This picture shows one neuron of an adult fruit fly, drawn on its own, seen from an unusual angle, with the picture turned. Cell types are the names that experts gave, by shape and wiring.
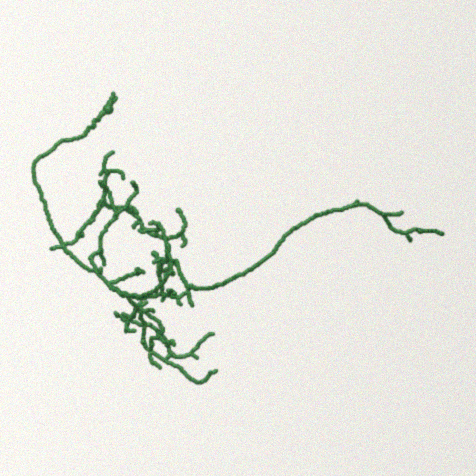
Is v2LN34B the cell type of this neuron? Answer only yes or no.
yes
